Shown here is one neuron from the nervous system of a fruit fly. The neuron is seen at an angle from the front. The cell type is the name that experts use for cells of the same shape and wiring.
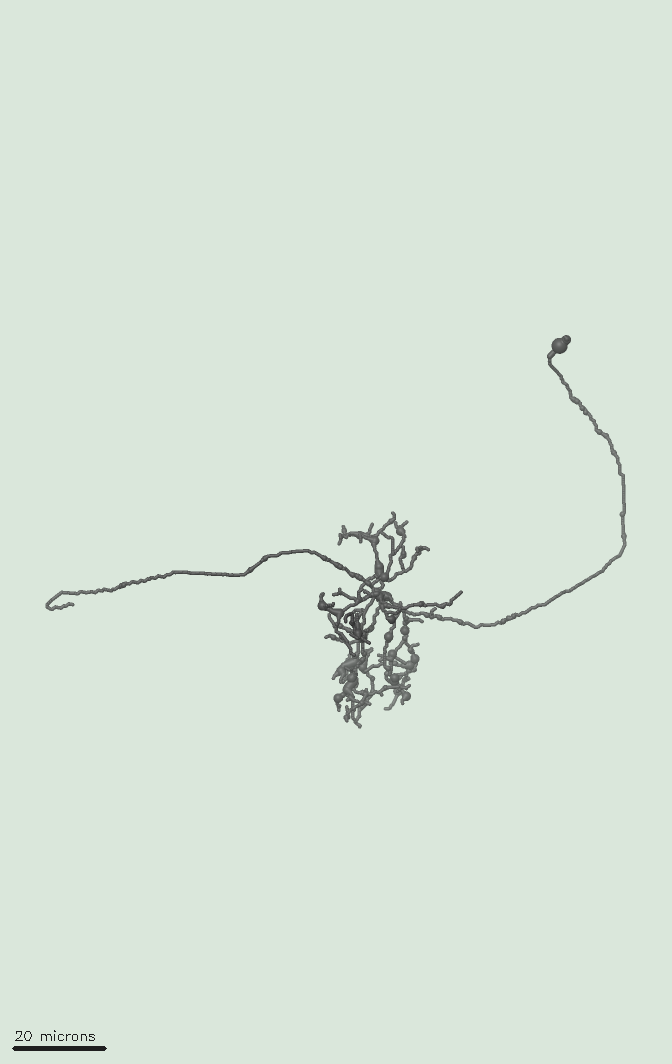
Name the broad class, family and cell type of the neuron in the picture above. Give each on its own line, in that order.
central-brain intrinsic neuron
class CX
FC3_a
